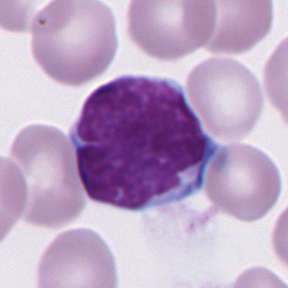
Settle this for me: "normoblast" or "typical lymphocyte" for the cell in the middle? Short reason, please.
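Typical lymphocyte, not normoblast. Nucleus: small notch cutting into the left side; no nucleoli visible; fills about 80% of the cell's area. Cytoplasm: widest at the lower right; no granules visible.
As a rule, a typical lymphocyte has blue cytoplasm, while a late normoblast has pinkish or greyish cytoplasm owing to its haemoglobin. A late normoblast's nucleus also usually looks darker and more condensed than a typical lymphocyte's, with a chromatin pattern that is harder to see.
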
